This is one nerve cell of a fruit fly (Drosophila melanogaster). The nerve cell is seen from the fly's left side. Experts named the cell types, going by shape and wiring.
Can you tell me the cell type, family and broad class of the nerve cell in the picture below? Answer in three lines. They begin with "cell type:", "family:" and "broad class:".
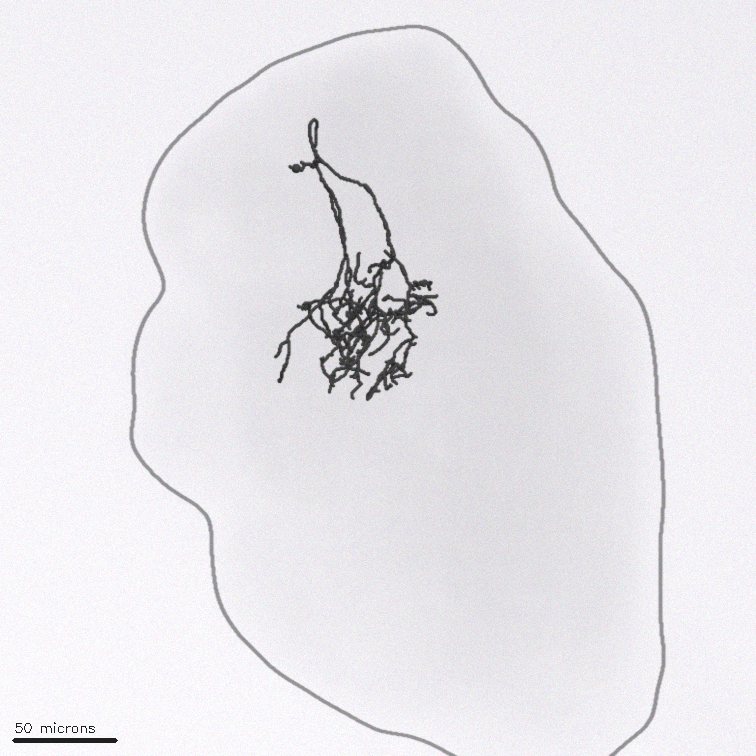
cell type: CB3959
family: hemilineage VLPd&p1_dorsal
broad class: central-brain intrinsic neuron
